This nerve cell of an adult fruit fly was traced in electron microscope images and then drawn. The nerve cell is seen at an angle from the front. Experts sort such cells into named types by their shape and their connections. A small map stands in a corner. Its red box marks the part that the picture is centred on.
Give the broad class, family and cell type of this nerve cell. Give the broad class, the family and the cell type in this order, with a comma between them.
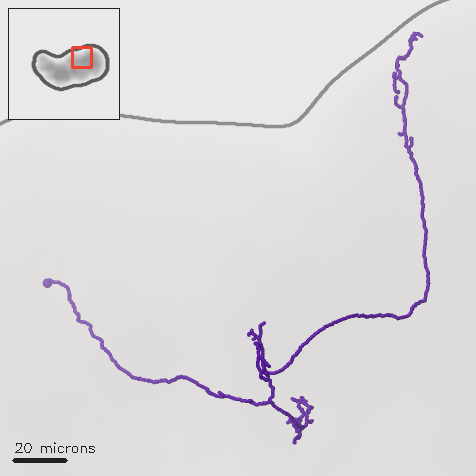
central-brain intrinsic neuron, class CX, FS4A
